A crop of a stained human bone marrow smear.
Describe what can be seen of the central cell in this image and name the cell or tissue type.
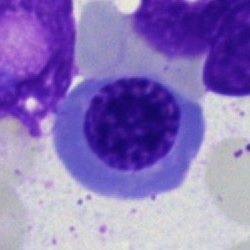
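Outline round, edge smooth. Nucleus off-centre toward the top; wider band of cytoplasm below. Chromatin coarse: dark clumps separated by paler spaces. Cytoplasm even medium blue. Erythroblast.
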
